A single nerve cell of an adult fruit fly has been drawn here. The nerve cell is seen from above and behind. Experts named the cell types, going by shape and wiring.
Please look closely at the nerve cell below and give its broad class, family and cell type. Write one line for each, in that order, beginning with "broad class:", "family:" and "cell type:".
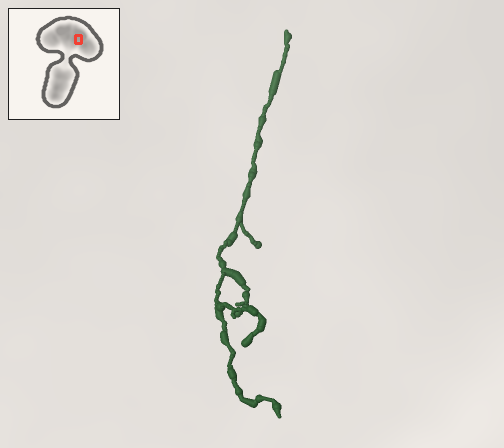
broad class: sensory neuron entering the brain
family: class mechanosensory
cell type: JO-CL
